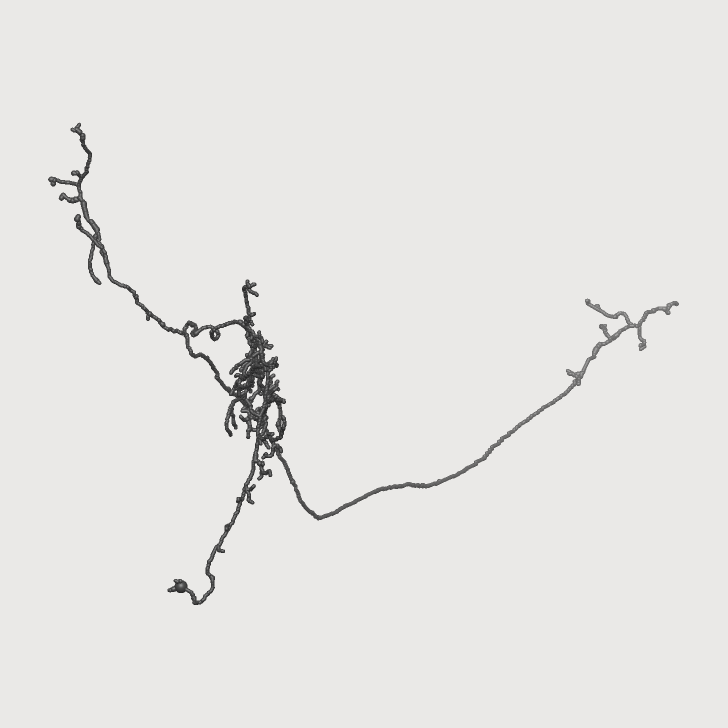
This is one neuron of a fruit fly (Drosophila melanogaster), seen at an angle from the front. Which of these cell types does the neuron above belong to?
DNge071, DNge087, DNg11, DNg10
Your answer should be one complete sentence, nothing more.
As its cell type, this neuron has DNge087.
